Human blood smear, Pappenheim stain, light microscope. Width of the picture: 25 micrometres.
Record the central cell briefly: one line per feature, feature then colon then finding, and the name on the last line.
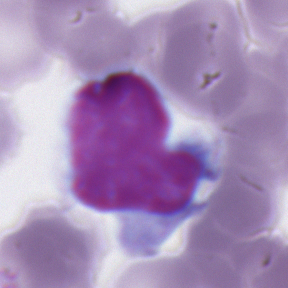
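Nucleus: deep indentation on the right side, setting off a smaller lower-right lobe
Chromatin: fairly even magenta-purple, no coarse dark clumps
Cytoplasm amount: scant beside the large nucleus
Cytoplasm colour: pale blue
Name: typical lymphocyte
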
